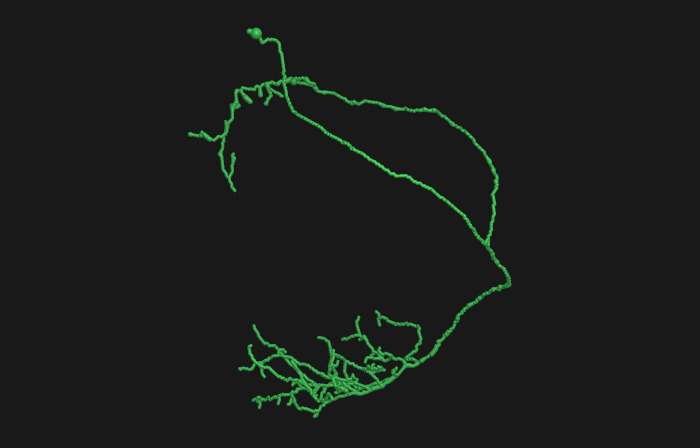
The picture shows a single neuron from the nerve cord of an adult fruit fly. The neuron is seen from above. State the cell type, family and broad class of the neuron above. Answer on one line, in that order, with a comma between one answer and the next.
IN08A041, hemilineage 08A, nerve-cord intrinsic neuron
